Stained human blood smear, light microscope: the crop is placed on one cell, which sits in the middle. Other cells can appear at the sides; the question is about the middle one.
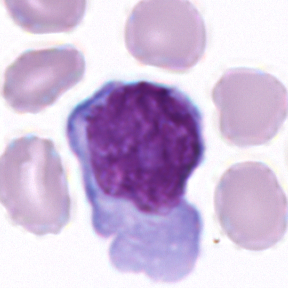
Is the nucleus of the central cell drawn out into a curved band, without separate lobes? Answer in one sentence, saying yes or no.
No, its nucleus is not drawn out; it is one compact round or oval mass.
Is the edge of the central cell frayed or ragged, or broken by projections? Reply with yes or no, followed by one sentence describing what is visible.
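Yes. The cell outline is irregular, with a rounded bulge of cytoplasm projecting downward below the nucleus.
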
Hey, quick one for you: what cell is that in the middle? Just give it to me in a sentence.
The center cell of this crop is a plasma cell.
